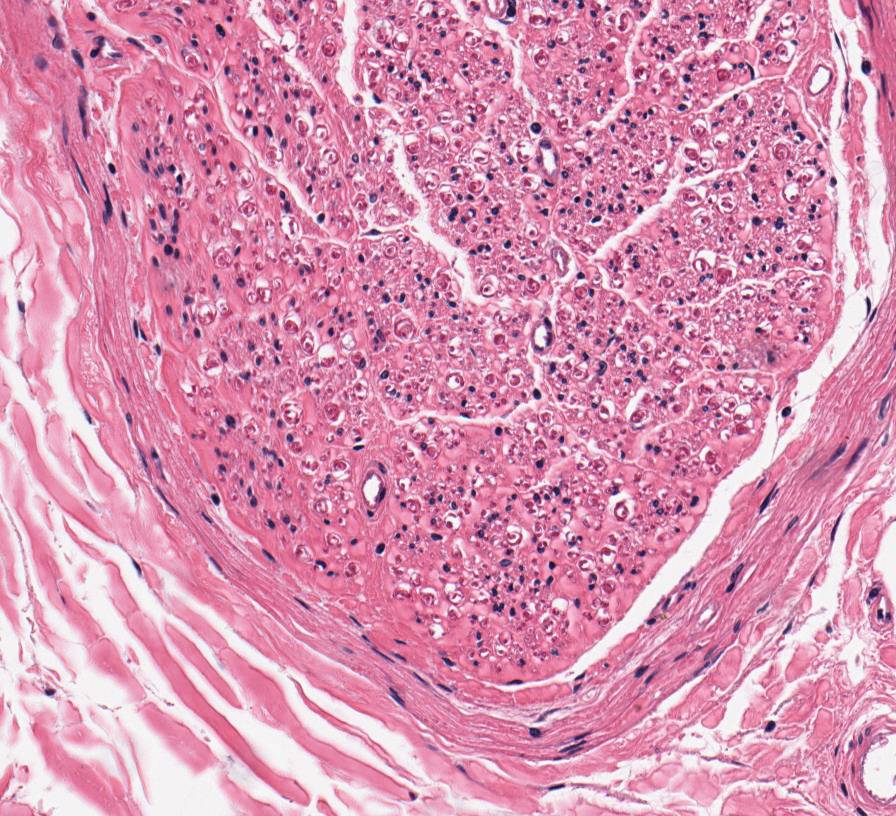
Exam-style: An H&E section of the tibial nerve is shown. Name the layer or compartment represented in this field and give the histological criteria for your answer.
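The field shows a nerve fascicle. A single large rounded bundle, enclosed by a layered sheath, fills the upper and central field. Its fibres are cut across as small round profiles, each a pink centre ringed by a pale halo.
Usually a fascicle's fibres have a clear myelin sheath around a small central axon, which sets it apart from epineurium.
Small dark oval nuclei are scattered fairly evenly among them. Outside the sheath, dense pink fibrous bands with few nuclei run obliquely across the lower left.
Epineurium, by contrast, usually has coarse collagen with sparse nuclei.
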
